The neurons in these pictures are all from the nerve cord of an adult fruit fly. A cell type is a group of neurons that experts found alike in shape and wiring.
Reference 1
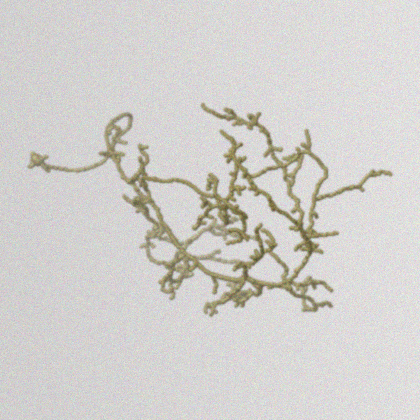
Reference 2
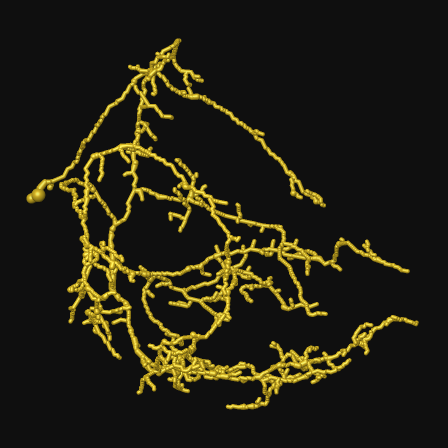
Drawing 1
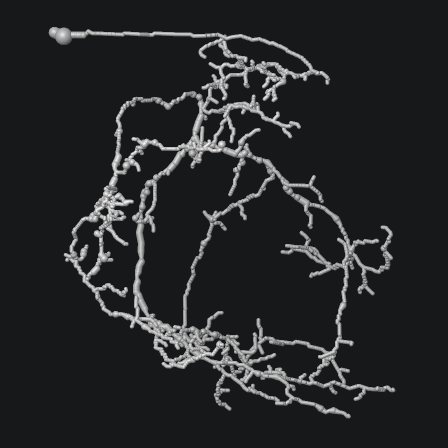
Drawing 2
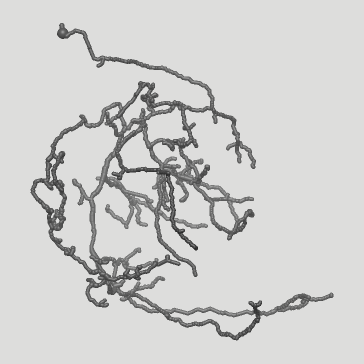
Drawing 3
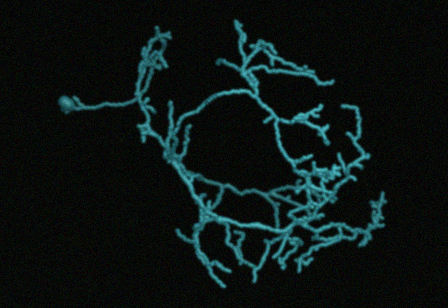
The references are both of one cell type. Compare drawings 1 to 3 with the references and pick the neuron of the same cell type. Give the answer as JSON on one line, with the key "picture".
{"picture": 3}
